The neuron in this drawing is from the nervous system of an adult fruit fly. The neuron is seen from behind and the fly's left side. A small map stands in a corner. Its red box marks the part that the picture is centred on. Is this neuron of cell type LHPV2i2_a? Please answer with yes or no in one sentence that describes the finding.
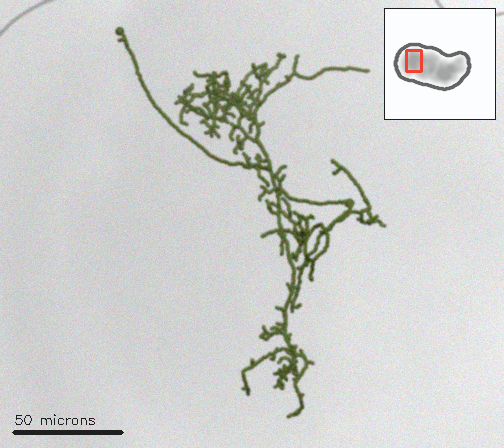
Yes, the neuron is typed as cell type LHPV2i2_a.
